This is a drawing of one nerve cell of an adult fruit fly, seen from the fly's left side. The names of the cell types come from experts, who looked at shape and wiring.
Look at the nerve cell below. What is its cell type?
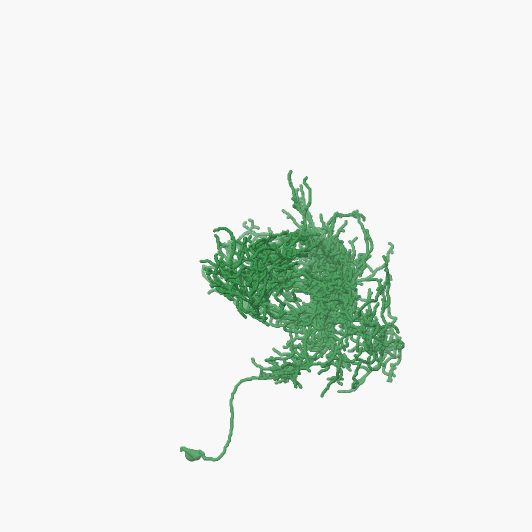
OA-VUMa4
